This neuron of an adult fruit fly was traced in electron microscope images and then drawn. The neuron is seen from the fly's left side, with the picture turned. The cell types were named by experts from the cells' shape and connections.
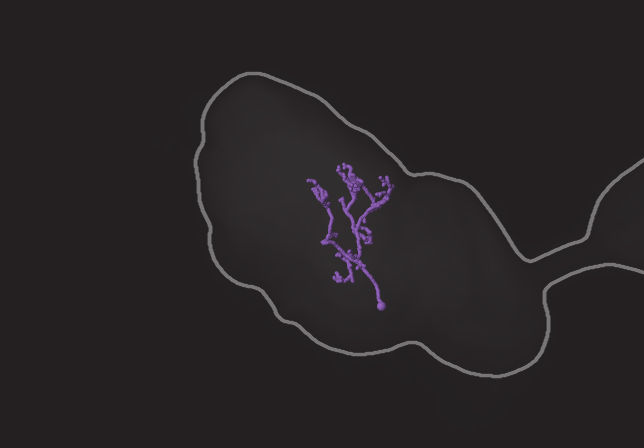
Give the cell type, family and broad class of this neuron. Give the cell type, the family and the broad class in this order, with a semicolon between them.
LHAV1b3; hemilineage VLPl&p2_lateral; central-brain intrinsic neuron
